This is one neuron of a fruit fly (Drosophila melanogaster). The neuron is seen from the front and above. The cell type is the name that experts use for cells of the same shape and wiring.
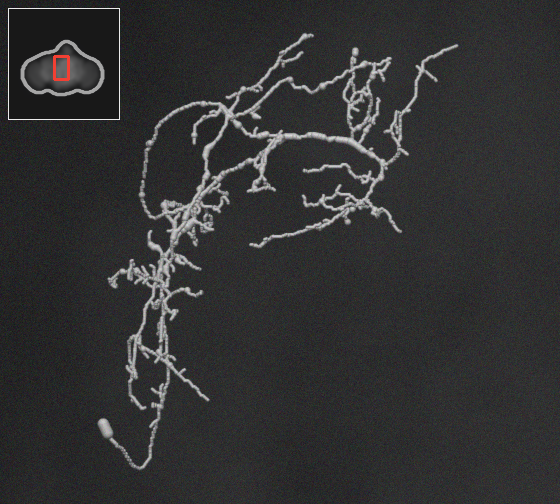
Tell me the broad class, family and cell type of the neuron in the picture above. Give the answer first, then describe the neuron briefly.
It is a nerve-cord intrinsic neuron. The family is hemilineage 08A. Its cell type is IN08A011. The cell body is at the lower left of the picture. Dozens of branch ends can be seen.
